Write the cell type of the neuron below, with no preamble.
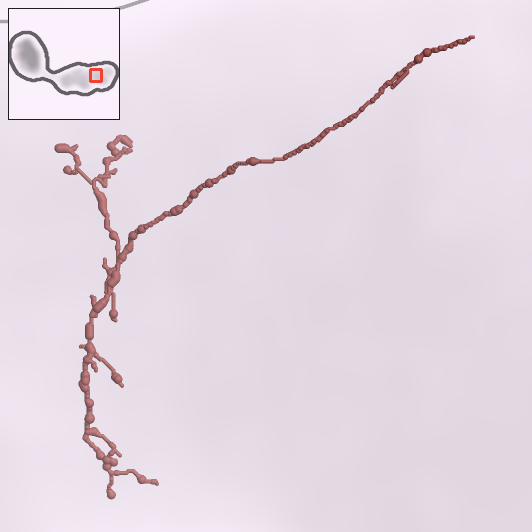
SNta03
